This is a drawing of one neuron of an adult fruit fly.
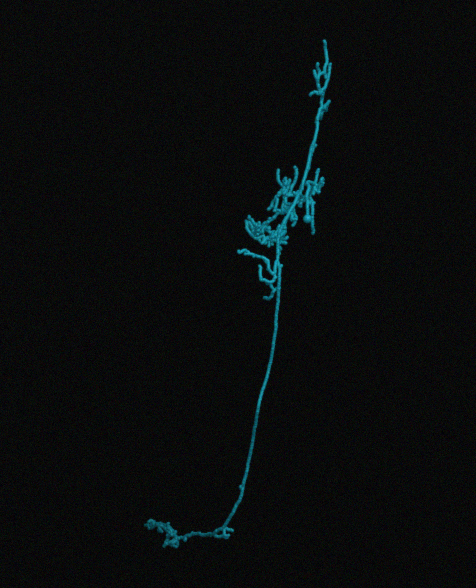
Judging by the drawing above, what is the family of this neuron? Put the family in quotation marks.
"hemilineage 05B"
